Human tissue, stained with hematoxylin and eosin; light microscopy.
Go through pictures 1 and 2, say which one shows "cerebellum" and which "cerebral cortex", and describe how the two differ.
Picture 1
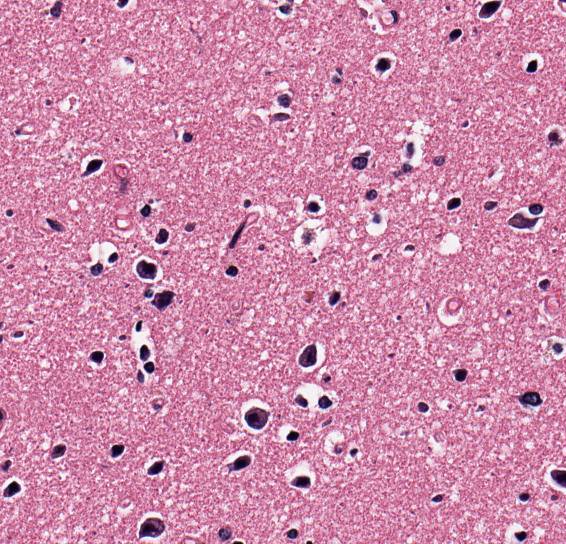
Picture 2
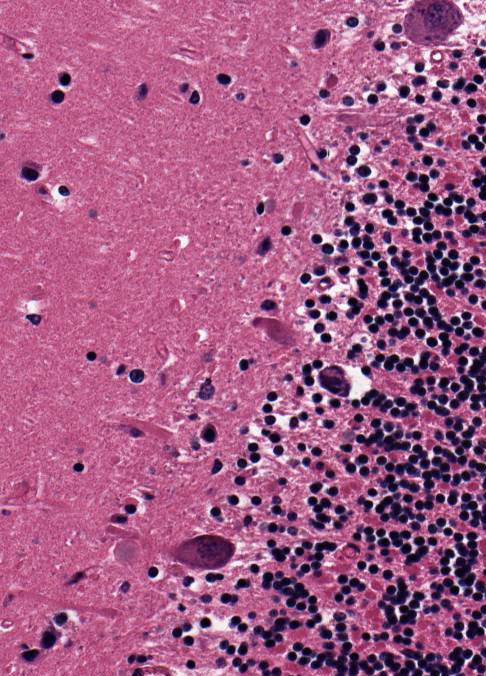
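The first picture is cerebral cortex and the second is cerebellum. In the cerebral cortex, cells are scattered singly and fairly evenly across a fine pink granular background, with no organised units. This background is dotted throughout with many tiny clear vacuoles, and most cells show little visible cytoplasm around the nucleus. Only a few thin capillaries with elongated nuclei are present, one of them near the centre. The cerebellum field, by contrast, is divided into two zones. On the left lies a pale pink, finely fibrillar zone with few nuclei; its scattered small dark nuclei often sit in a clear halo. On the right, small, round, darkly staining nuclei with very little visible cytoplasm are packed together, with small pale pink islands free of nuclei scattered among them.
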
